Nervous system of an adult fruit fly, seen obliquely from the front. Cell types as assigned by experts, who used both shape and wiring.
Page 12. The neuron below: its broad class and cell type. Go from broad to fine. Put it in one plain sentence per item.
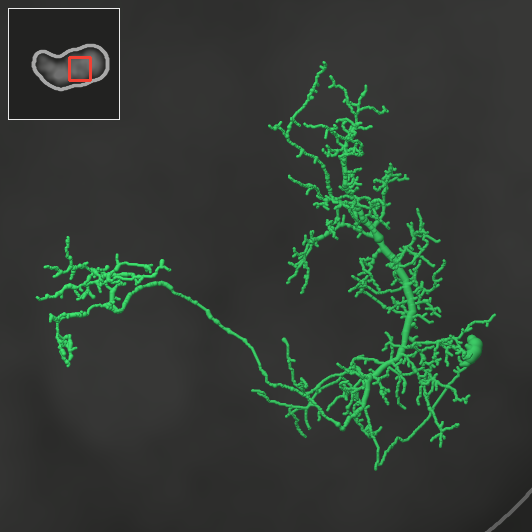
A central-brain intrinsic neuron, type GNG307.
